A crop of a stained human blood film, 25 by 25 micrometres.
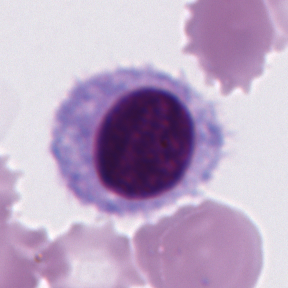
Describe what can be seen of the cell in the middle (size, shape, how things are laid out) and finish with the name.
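The cell outline is roughly round and measures about 15 by 13 micrometres. Its edge is ragged, with many short, fine projections all around. The nucleus is oval, about 9 micrometres across, with a smooth outline and no notch. It fills about 50% of the cell's area. The chromatin is dark purple and densely packed, with coarse clumping. This is a hairy cell.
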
